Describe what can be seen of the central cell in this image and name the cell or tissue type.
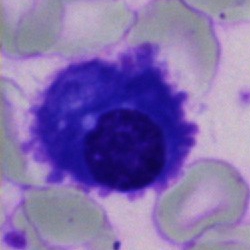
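Plentiful cytoplasm stains a deep, intense blue. The nucleus is off-centre, displaced toward the lower right. Above and to the left of it, a few small pale spots lie in the cytoplasm. Overall, the outline is roughly round. The cell is a plasma cell.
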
